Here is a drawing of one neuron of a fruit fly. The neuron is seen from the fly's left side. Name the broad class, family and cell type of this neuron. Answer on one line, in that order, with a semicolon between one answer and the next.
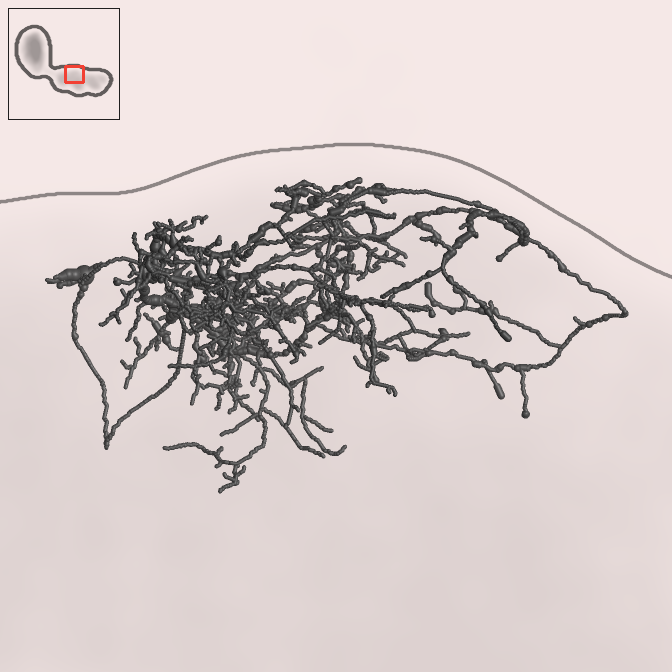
nerve-cord intrinsic neuron; hemilineage 19B; IN19B023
